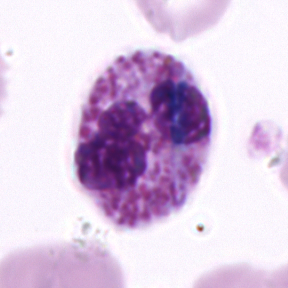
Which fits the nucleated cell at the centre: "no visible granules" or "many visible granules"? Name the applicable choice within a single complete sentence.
There is a large number of visible granules in the cell's cytoplasm.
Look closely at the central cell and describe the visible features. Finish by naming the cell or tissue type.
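See how smooth and oval the outline is? The nucleus splits into two lobes, one on the left side of the cell and one on the right, and its chromatin is dark purple and coarsely clumped. That one's an eosinophil.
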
